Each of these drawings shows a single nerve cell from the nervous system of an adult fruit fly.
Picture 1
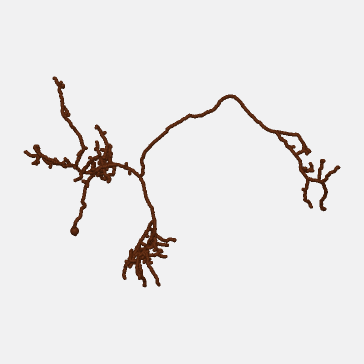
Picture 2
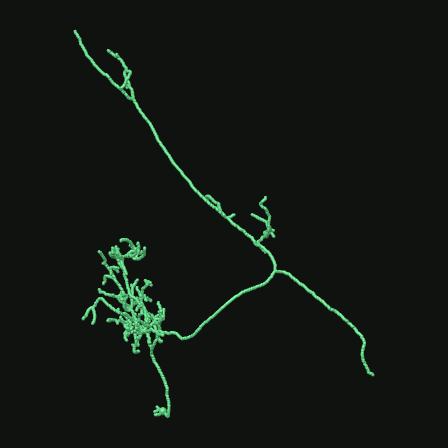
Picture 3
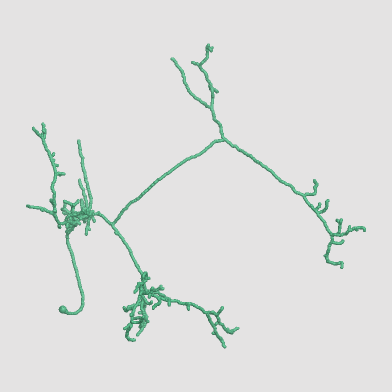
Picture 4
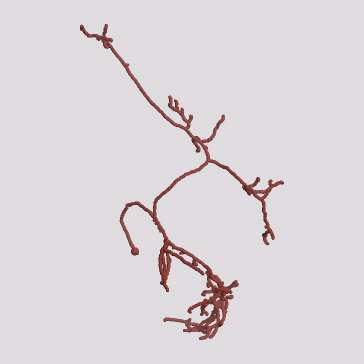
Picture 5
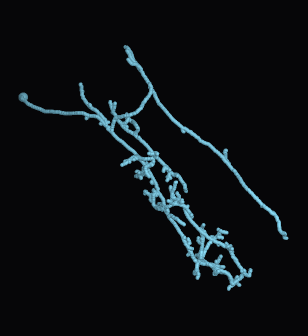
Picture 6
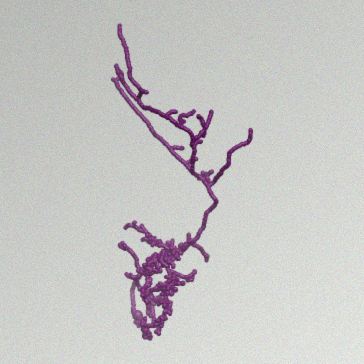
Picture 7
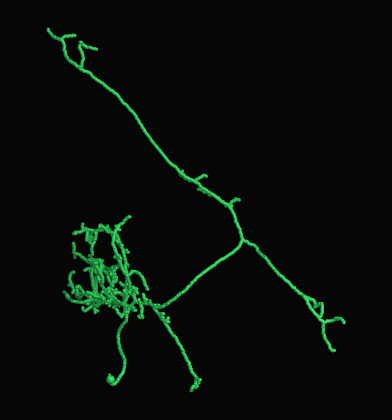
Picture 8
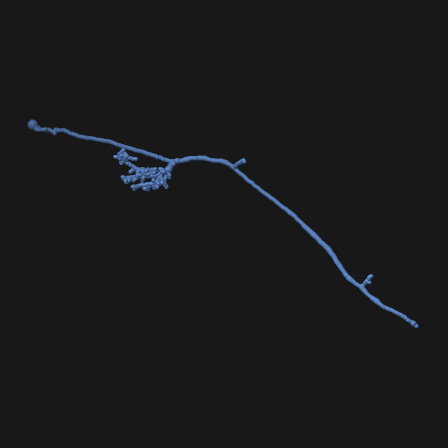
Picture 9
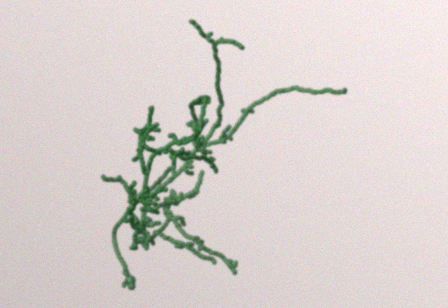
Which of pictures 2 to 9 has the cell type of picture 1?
3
